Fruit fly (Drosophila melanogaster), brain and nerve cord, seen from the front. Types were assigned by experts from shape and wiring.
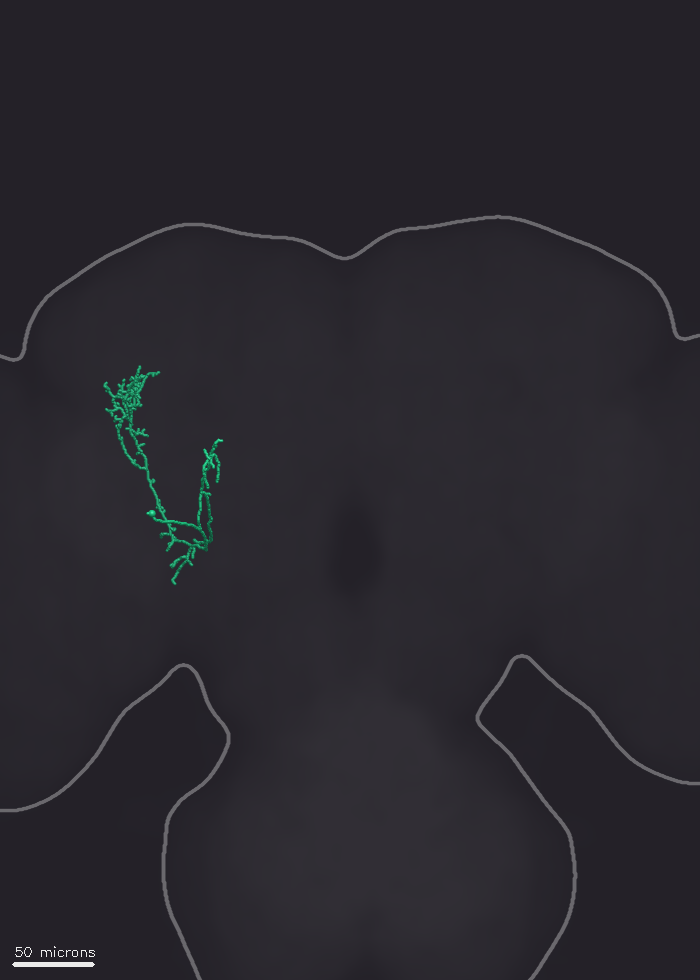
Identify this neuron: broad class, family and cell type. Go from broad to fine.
central-brain intrinsic neuron; hemilineage LALa1_posterior; CB2713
